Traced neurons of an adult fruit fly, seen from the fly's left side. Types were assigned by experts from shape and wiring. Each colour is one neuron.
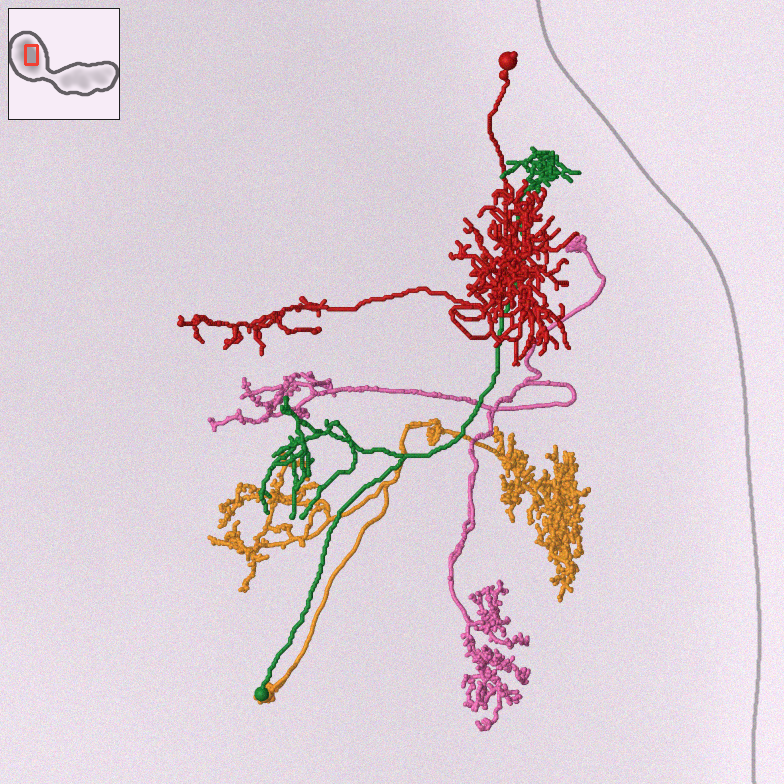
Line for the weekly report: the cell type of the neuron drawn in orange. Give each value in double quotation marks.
"LC17"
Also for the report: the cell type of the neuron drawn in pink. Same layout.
"LC18"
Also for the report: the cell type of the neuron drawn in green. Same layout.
"LC12"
